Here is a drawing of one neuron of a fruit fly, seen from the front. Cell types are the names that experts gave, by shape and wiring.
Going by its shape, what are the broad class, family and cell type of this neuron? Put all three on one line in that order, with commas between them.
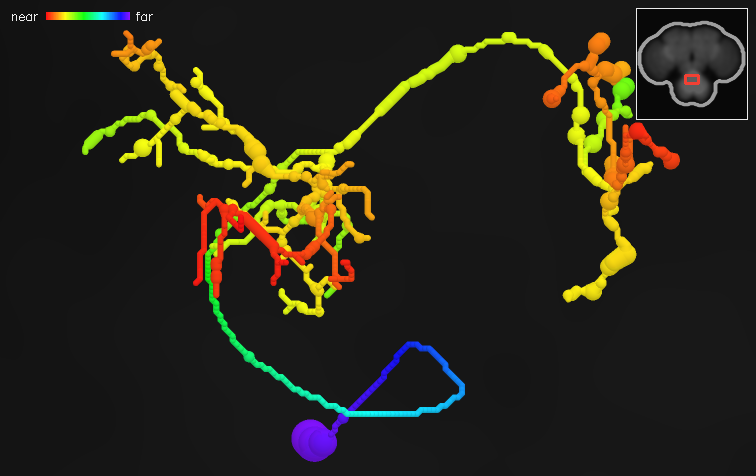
nerve-cord intrinsic neuron, hemilineage 06A, IN06A110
